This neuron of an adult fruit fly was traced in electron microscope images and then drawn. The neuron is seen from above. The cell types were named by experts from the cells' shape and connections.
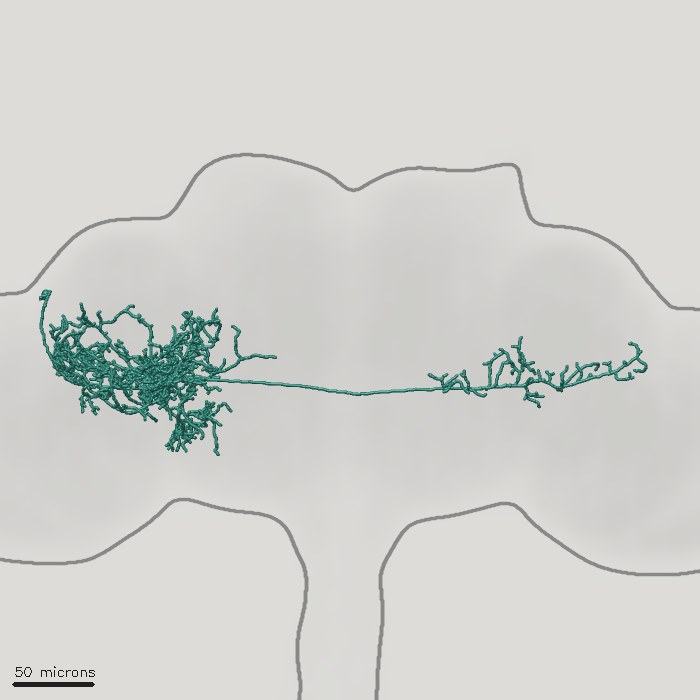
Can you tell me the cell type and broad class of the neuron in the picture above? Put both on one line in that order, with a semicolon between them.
PVLP151; central-brain intrinsic neuron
